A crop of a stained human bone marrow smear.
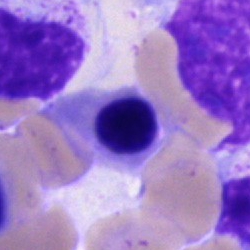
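Erythroblast with dense, almost uniformly dark chromatin, no open pattern and no visible nucleolus. Cytoplasm pale greyish-lavender blue, its rim broader on the left of the nucleus than on the right.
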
